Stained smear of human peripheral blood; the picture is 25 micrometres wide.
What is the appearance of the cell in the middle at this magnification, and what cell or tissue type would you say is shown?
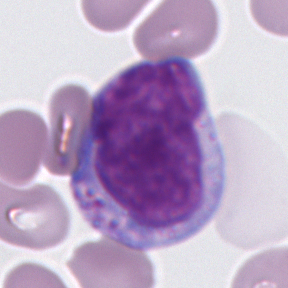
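Its outline is smooth and rounded, with no surface projections. Finely stippled, lacy chromatin, not coarsely clumped, fills a nucleus occupying about 60% of the cell's area. Pale greyish-blue cytoplasm holds scattered fine reddish-purple granules, clearest at the lower left. This is an atypical promyelocyte.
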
